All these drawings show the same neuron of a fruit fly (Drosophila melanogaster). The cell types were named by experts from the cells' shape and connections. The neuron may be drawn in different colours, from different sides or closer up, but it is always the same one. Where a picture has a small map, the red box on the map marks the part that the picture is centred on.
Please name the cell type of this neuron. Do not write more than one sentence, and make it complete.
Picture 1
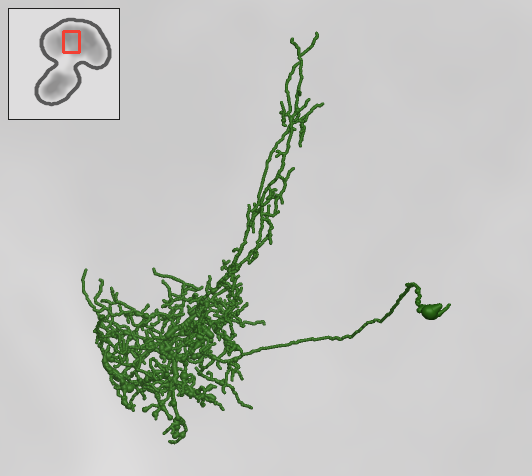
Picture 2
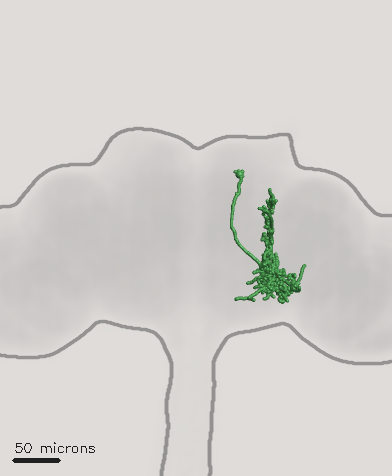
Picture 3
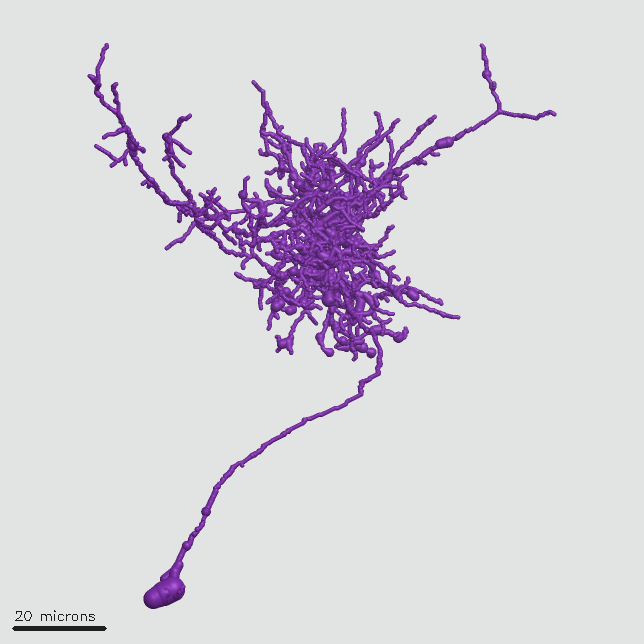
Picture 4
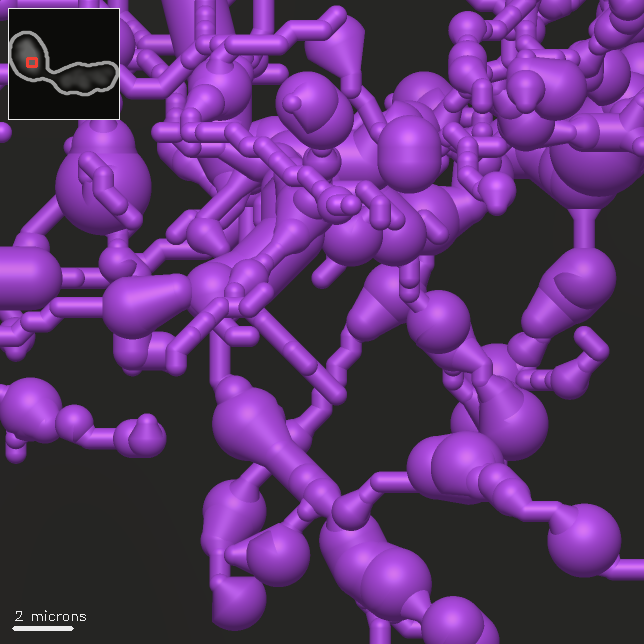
To the cell type WED070 belongs this neuron.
